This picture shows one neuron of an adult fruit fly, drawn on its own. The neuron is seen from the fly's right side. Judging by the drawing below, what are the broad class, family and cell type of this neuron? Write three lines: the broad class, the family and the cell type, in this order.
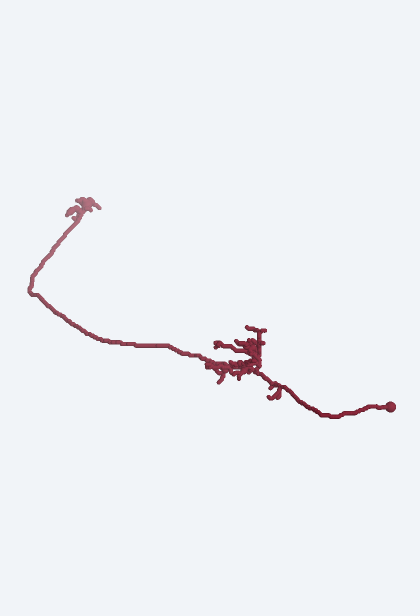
optic-lobe intrinsic neuron
Tm
Tm29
